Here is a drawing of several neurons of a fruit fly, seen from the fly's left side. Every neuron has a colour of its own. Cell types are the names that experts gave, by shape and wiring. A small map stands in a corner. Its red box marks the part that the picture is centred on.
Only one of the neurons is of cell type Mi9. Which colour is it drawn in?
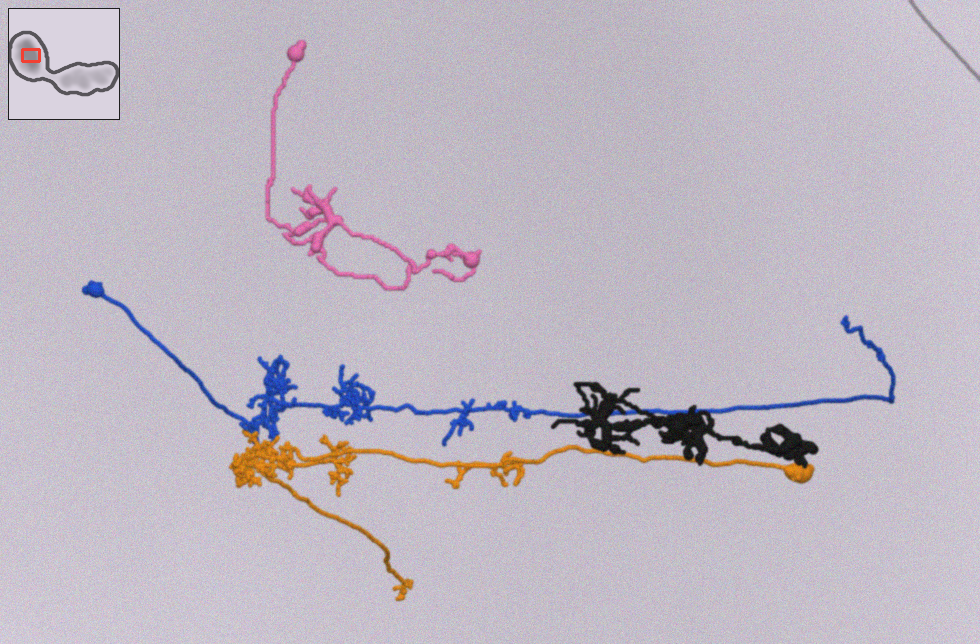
pink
